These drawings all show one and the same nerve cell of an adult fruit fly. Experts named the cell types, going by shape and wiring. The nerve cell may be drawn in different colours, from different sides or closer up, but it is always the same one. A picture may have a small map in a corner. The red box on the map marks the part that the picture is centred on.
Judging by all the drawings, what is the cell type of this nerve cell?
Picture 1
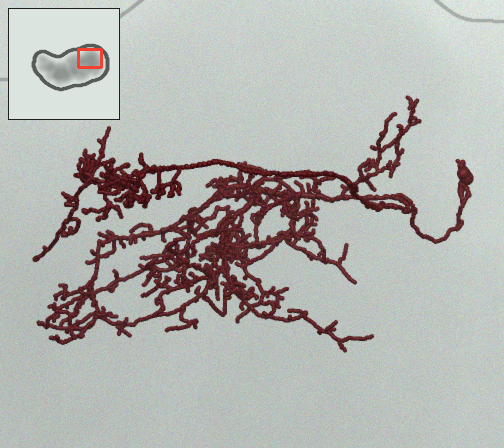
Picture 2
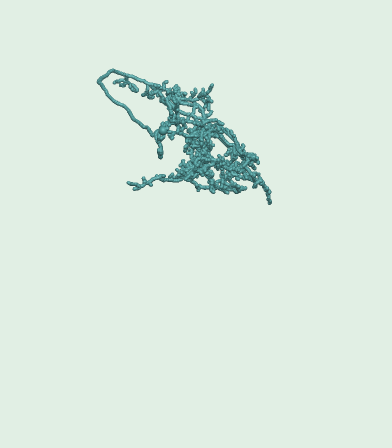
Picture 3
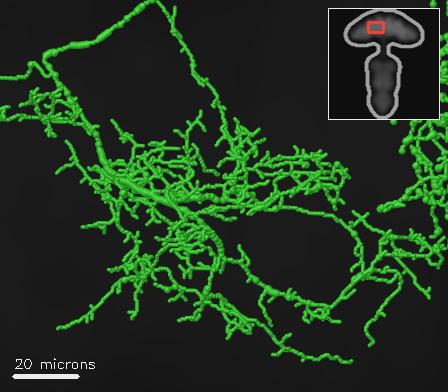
CL030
